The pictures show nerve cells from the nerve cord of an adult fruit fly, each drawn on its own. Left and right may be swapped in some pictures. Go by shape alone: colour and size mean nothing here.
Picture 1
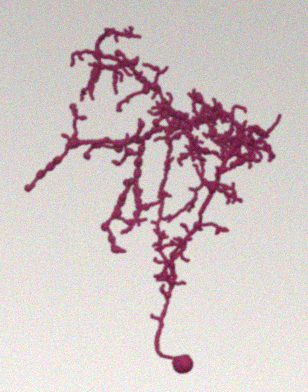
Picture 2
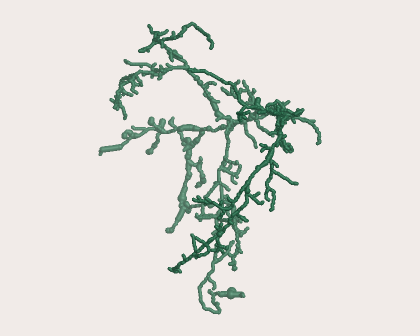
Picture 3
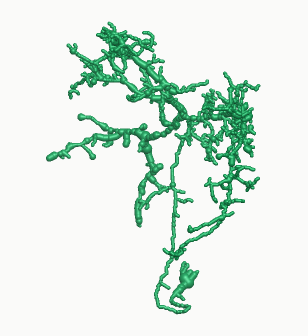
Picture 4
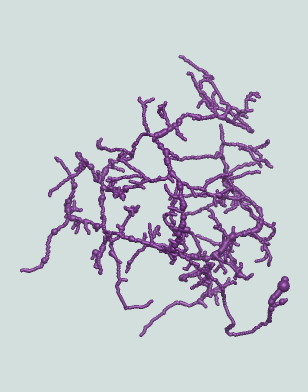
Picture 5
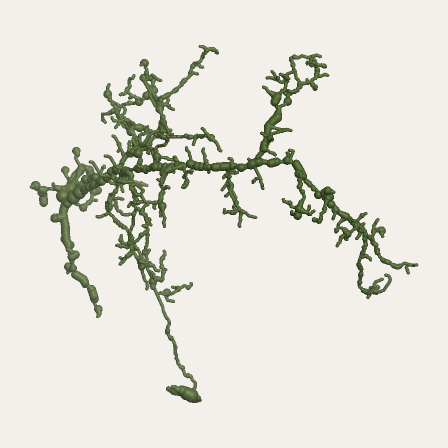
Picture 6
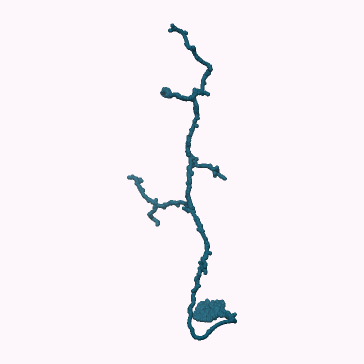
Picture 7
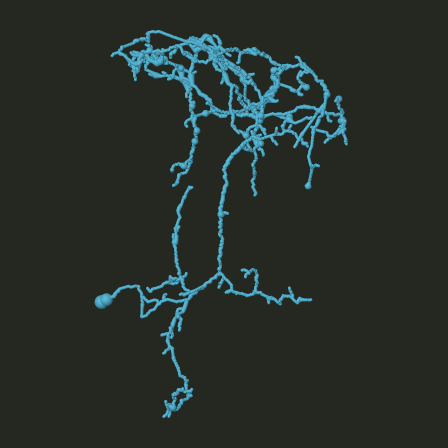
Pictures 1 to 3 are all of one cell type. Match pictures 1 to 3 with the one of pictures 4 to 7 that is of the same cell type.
5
